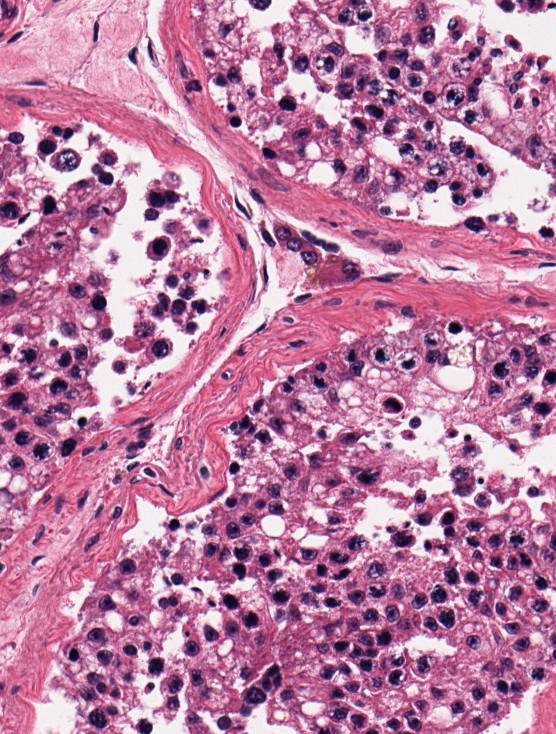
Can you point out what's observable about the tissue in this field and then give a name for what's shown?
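Parts of three rounded tubular profiles lie between pink fibrous bands. Wall layers hold flattened, elongated dark nuclei along the fibres. Rounded cells with round nuclei, often of coarse, clumped chromatin, crowd the tubules. Clear round vacuoles of varying size lie among them. This is testis.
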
